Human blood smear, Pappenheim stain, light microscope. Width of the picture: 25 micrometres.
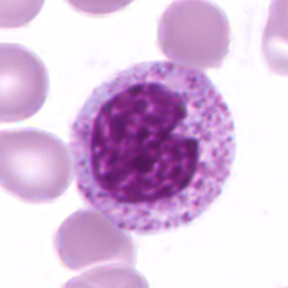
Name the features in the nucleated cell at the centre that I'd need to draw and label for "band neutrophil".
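This cell is a band neutrophil.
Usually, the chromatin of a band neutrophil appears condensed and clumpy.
Here the chromatin is coarse, gathered into dark patches with paler gaps between them, which goes with that. The nucleus measures about 11 micrometres across and sits off-centre towards the left, so the band of cytoplasm is wider on the right. The cytoplasm is pale pinkish-lilac, with small dark purple granules scattered throughout it.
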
